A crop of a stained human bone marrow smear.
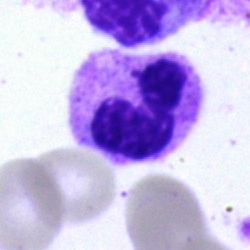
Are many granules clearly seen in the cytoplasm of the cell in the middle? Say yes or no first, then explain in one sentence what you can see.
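Yes. Fine lilac granules are scattered evenly through the cytoplasm.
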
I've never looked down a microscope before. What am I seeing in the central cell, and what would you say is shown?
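Roughly round outline, smooth edge. Nucleus toward the lower right; wider cytoplasmic rim on the left. Chromatin dark purple, coarsely clumped. Nucleoli not visible. Cell: segmented neutrophil.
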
